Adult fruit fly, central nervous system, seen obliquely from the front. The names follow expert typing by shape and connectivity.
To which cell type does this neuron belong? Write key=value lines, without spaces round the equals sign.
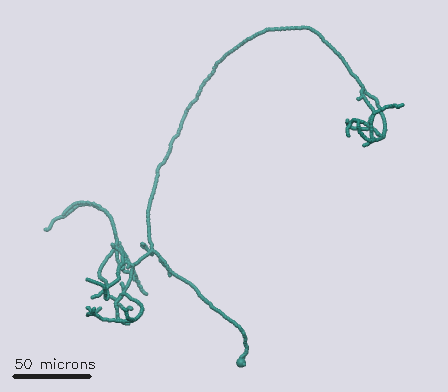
cell_type=M_lvPNm46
